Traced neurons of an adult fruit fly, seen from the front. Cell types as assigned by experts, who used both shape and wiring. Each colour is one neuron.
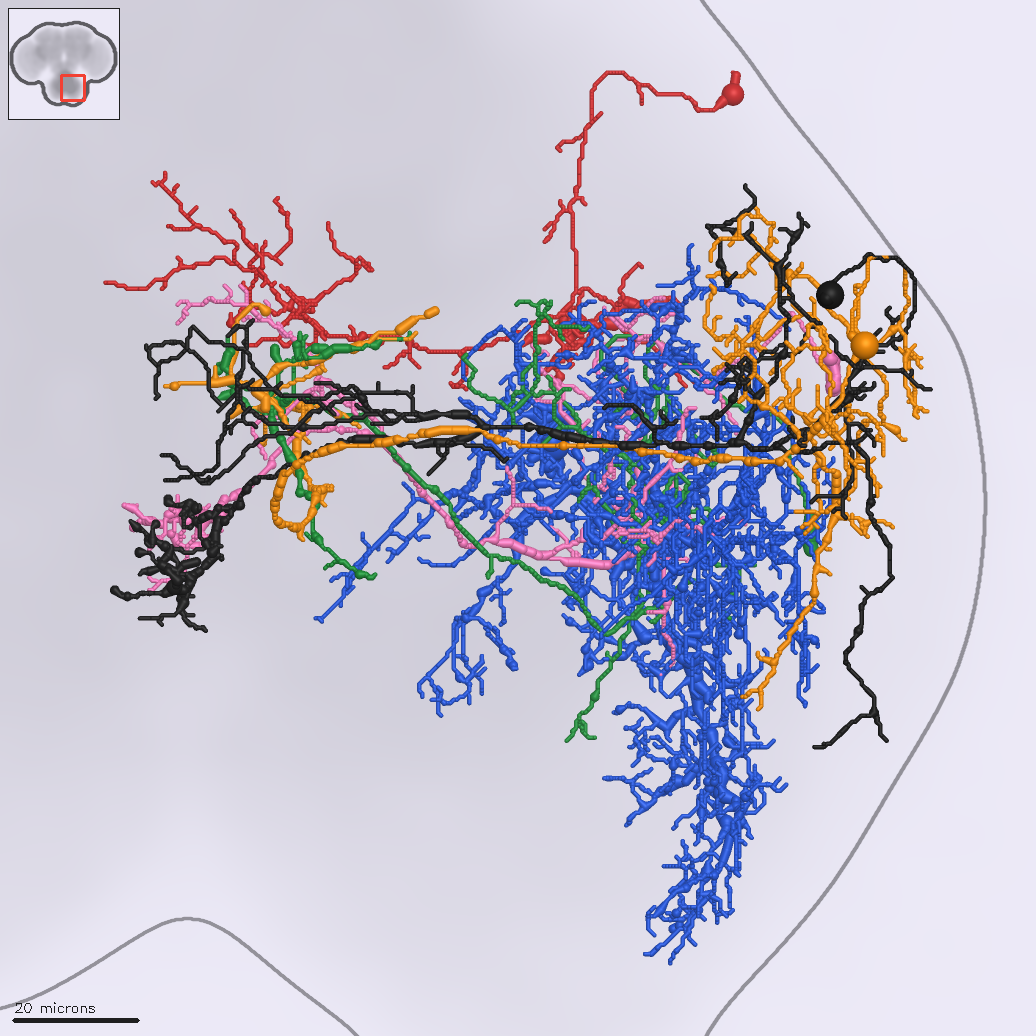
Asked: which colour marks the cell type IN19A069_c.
black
